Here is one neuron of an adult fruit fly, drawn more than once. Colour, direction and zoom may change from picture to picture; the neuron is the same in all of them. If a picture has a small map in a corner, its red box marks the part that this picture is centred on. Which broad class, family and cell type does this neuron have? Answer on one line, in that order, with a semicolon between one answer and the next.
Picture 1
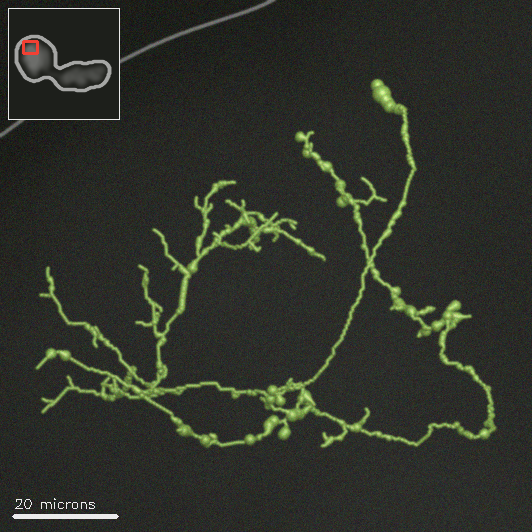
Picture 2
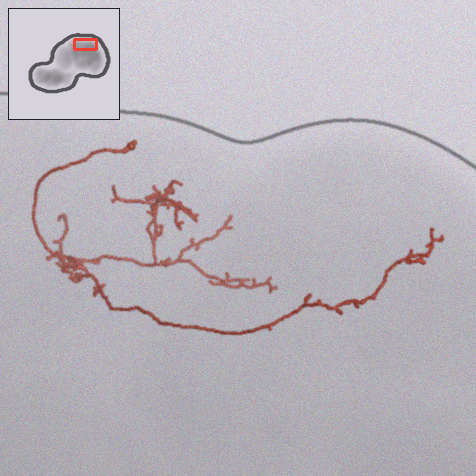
central-brain intrinsic neuron; hemilineage SMPp&v1_posterior; SMP453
